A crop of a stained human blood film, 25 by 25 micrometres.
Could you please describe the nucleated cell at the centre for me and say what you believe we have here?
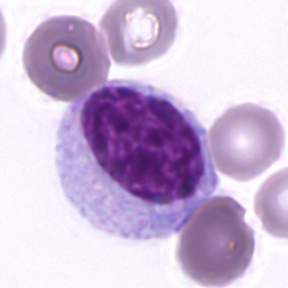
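So the cell's about 14 micrometres across, and the nucleus, roughly 12 by 8 micrometres, is oval with an even outline, no notch or indentation anywhere. It sits toward the upper right of the cell and takes up about 50% of its area. That leaves the widest band of cytoplasm on the lower left; the cytoplasm's pale greyish-blue, with fine purplish granules scattered through it. It's a myelocyte.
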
